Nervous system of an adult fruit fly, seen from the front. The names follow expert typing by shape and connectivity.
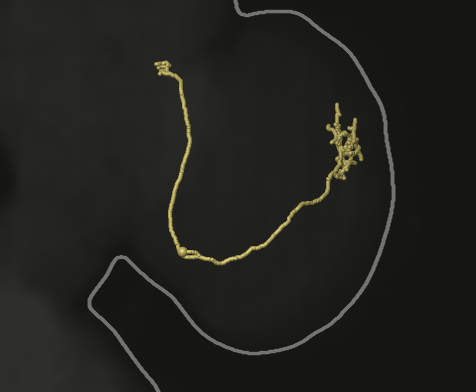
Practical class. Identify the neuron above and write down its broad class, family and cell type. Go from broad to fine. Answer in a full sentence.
A visual projection neuron of the MeVP family, type MeVP2.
